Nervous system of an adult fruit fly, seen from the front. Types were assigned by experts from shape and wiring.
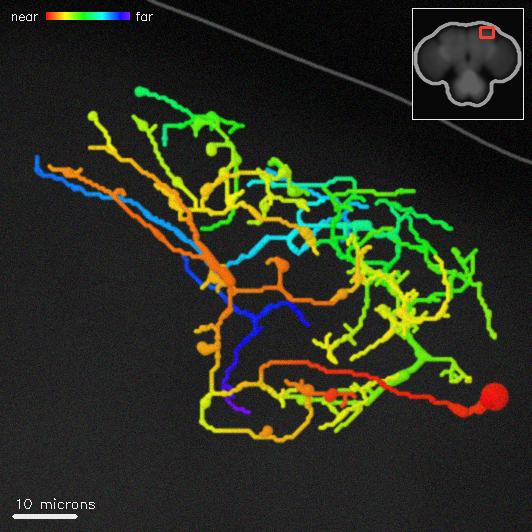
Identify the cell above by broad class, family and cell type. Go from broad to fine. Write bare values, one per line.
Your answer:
central-brain intrinsic neuron
hemilineage SLPad1_anterior
SLP158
